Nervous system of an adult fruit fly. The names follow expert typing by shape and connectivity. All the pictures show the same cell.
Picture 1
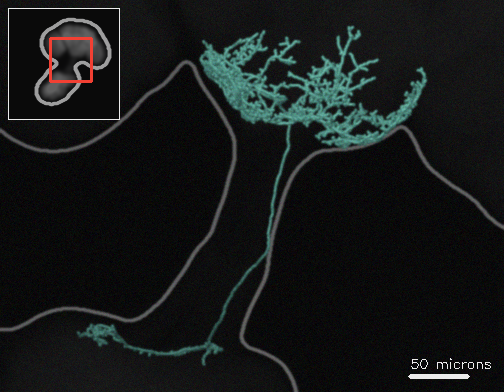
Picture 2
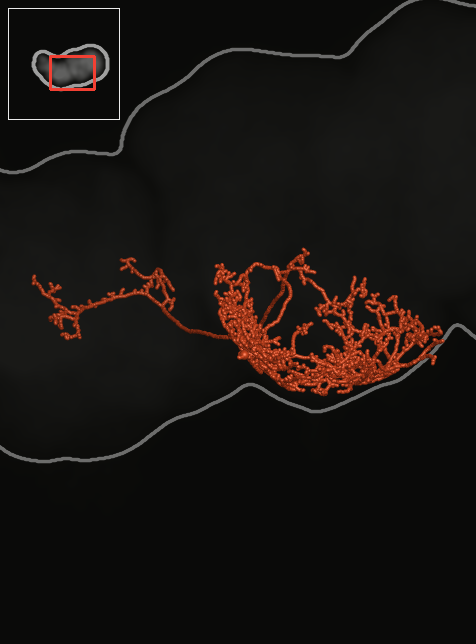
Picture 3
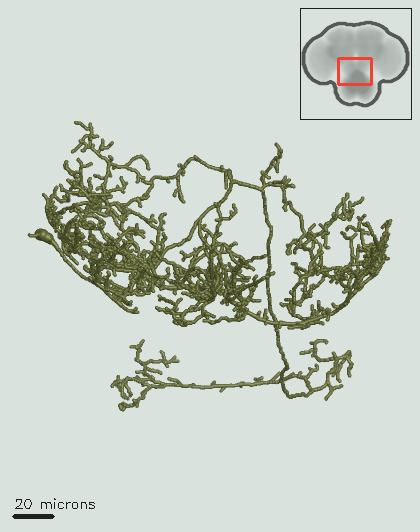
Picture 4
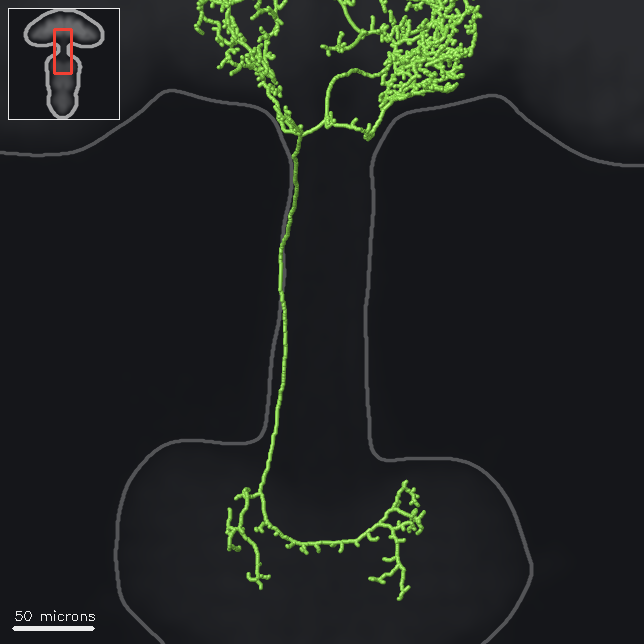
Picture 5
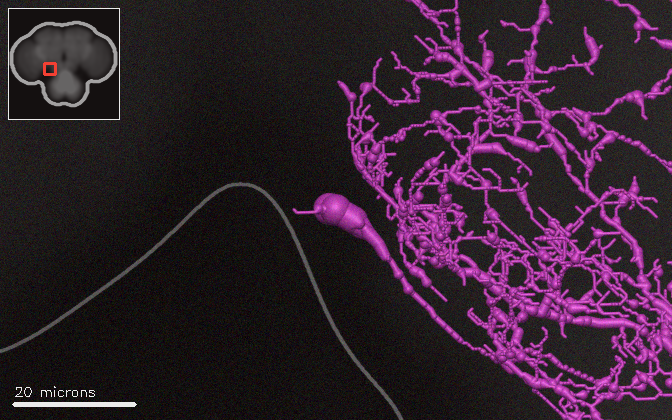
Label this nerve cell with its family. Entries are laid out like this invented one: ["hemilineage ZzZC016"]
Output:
["DNge"]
